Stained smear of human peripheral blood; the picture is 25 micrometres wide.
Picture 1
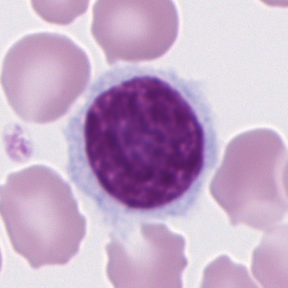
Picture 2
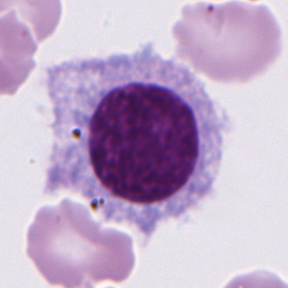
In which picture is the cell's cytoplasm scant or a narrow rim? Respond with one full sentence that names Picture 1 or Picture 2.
The cell shown in picture 1 is mostly filled by its nucleus.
